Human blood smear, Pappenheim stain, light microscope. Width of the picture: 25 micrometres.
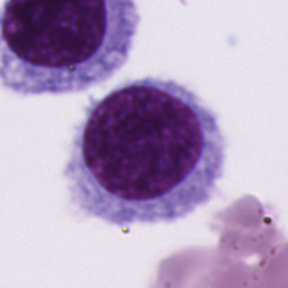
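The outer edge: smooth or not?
Fuzzy and ragged rather than smooth; the cell is about 13 micrometres across.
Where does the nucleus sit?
Off-centre, round in outline, about 10 micrometres across and filling about 60% of the cell's area, with dark purple chromatin stippled evenly throughout.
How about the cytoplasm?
Pale blue-violet and mottled, widest on the lower left side.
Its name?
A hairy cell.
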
